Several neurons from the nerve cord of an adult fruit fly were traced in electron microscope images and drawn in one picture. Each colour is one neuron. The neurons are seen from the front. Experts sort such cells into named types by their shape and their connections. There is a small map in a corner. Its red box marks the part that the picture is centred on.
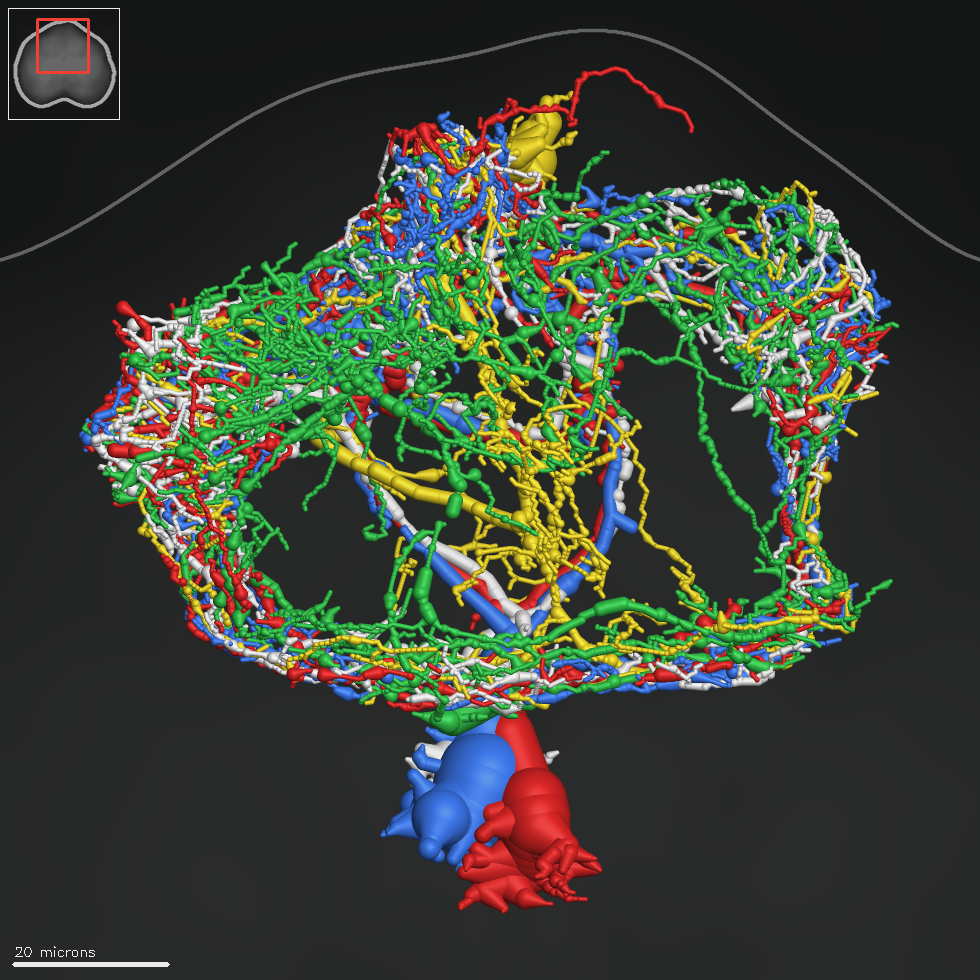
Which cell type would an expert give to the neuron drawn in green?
INXXX137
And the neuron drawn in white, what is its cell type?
INXXX283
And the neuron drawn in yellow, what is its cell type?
EN00B016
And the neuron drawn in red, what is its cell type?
EN00B010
